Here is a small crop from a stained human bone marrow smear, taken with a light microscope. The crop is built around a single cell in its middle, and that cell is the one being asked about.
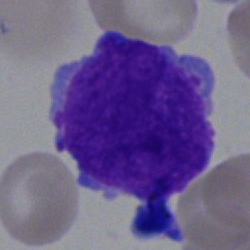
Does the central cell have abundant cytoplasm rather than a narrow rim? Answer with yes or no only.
No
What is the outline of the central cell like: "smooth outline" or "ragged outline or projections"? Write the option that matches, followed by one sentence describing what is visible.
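Ragged outline or projections. The cell outline is irregular, with small blunt bulges of cytoplasm along its margin.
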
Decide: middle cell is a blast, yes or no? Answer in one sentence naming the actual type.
Yes, the cell lying in the centre of the crop is identified as a blast.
